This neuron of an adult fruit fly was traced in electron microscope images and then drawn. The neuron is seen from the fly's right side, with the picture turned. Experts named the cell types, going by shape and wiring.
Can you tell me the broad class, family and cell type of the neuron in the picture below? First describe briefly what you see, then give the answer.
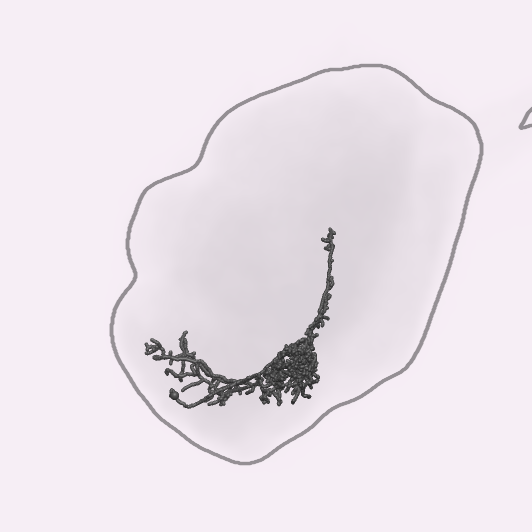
In this view it is about as wide as it is tall. This is a central-brain intrinsic neuron. Its family is LHAD. Its cell type is LHAD2b1.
